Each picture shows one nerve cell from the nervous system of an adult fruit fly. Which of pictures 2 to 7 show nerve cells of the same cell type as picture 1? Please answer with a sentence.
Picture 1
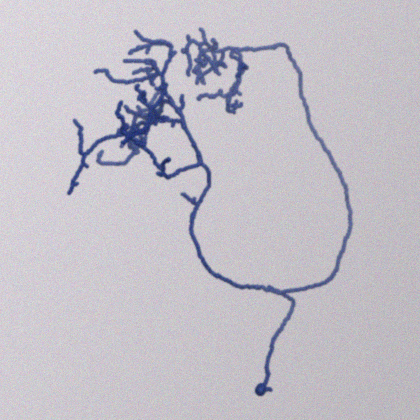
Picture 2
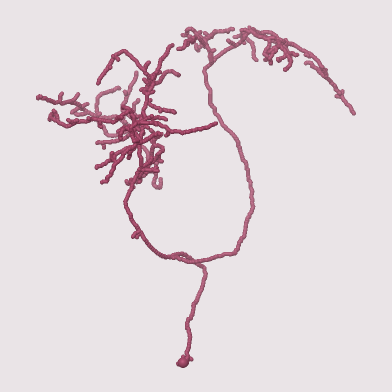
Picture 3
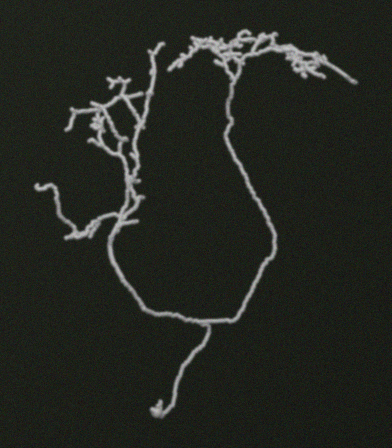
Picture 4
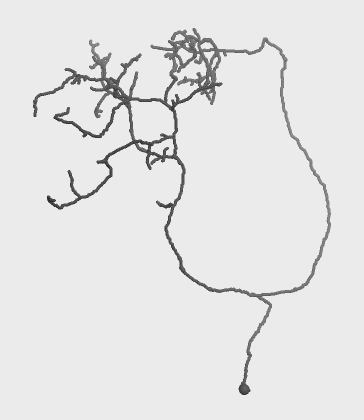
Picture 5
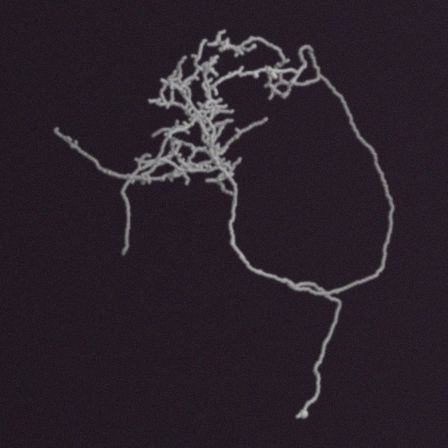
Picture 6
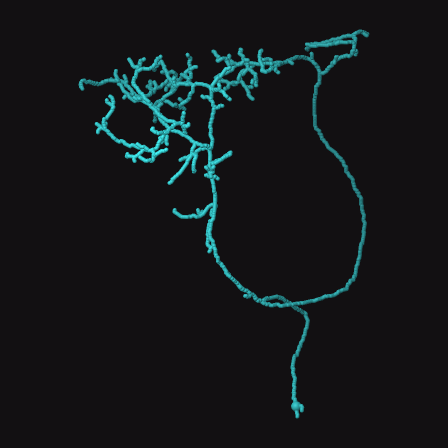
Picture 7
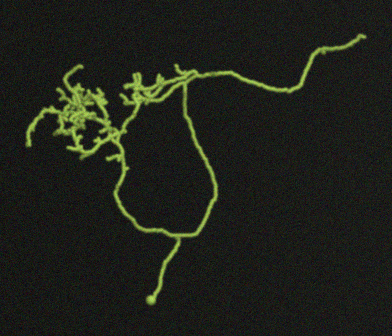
Picture 4, picture 6 and picture 7 are of the same cell type.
